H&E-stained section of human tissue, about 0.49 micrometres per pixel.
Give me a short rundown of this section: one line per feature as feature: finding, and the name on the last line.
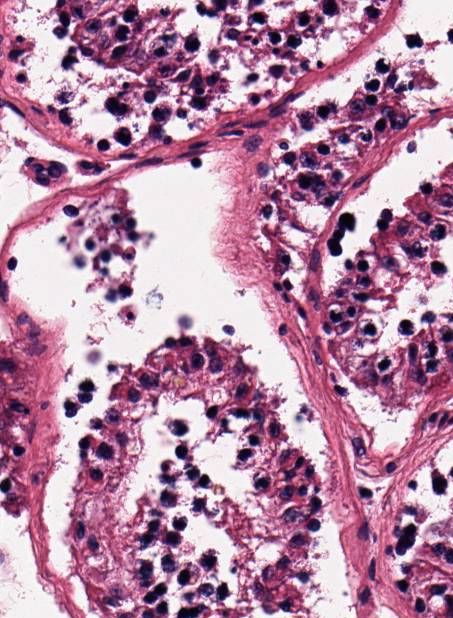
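Tubule wall: thick, layered, pink, with flattened elongated dark nuclei
Lining: multilayered epithelium, many cells with round dark nuclei
Cytoplasm: pale pink, pocked with many small clear vacuoles
Fat cells: none in the field
Name: testis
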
